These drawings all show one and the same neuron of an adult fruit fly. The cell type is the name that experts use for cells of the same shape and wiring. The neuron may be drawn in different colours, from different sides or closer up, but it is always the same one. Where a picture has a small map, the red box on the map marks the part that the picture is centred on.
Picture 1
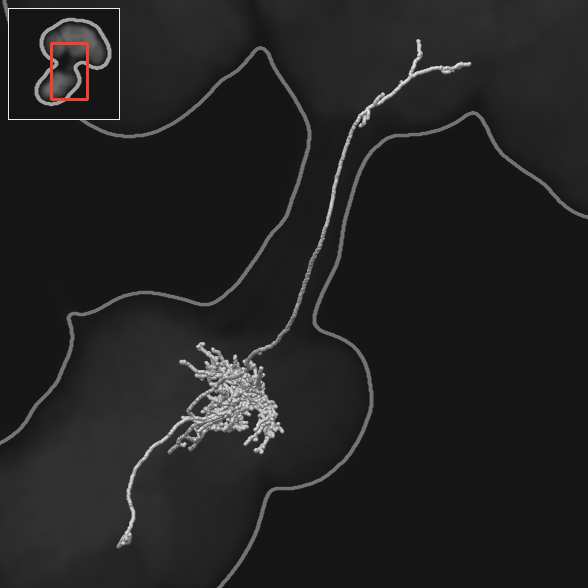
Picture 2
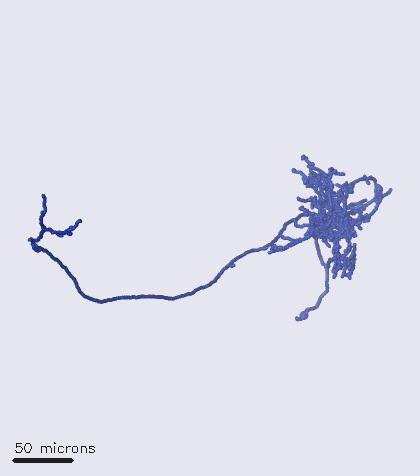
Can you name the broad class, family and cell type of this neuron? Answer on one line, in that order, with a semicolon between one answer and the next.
ascending neuron; hemilineage 06B; AN06B031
